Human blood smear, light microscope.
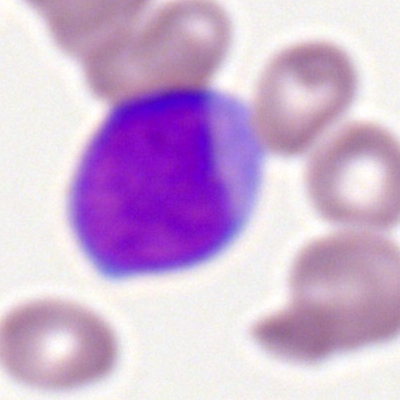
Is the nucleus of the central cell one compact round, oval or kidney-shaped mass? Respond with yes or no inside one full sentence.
Yes, it is a single compact round, oval or kidney-shaped nucleus that this cell has.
